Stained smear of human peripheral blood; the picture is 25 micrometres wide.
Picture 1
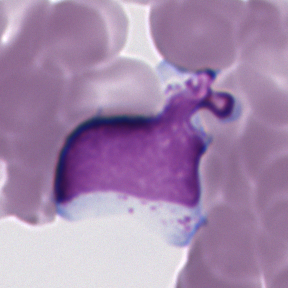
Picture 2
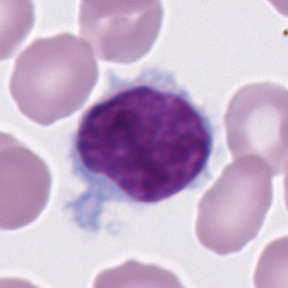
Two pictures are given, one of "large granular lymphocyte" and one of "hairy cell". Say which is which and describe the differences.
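Picture 1: large granular lymphocyte. Picture 2: hairy cell. In picture 1, most of the cytoplasm lies as a band below the nucleus, with a few small reddish-purple granules scattered in its lower part.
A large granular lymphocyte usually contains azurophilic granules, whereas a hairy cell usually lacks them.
Picture 2 has fine hair-like projections fringing the cytoplasm, most prominent at lower left, while picture 1 shows only a small knob-like projection at upper right. In picture 2, the cytoplasm is wider left of the nucleus than right. Picture 1 chromatin: fine, even texture, no coarse clumps. Picture 2 nucleus: a single rounded-oval mass without lobes, no distinct nucleoli, about 12 by 10 micrometres.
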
